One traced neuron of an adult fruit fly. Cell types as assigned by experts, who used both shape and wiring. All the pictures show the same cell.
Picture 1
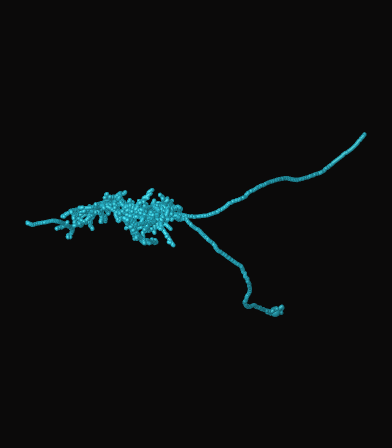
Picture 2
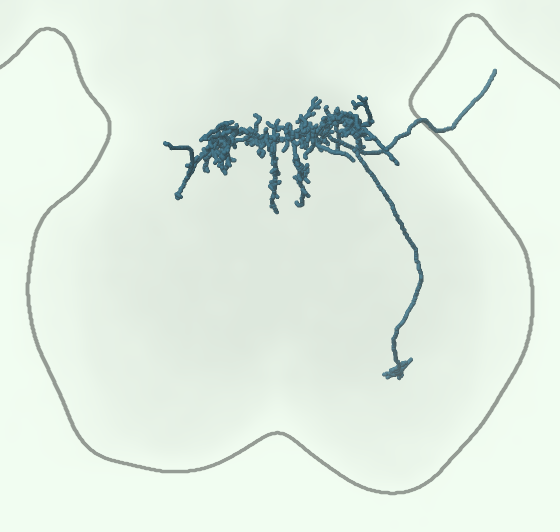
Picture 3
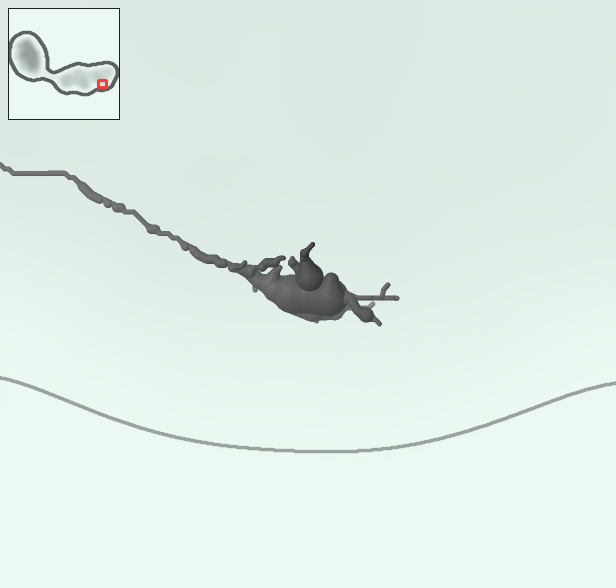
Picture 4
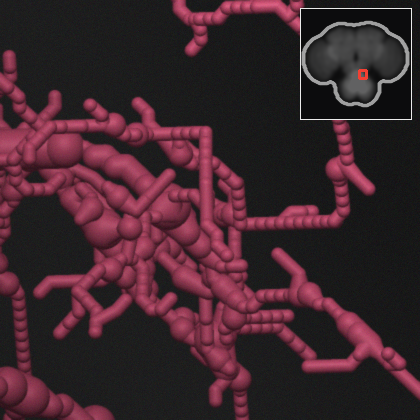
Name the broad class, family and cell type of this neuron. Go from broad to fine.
motor neuron of the nerve cord; hemilineage 08A; hi1 MN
